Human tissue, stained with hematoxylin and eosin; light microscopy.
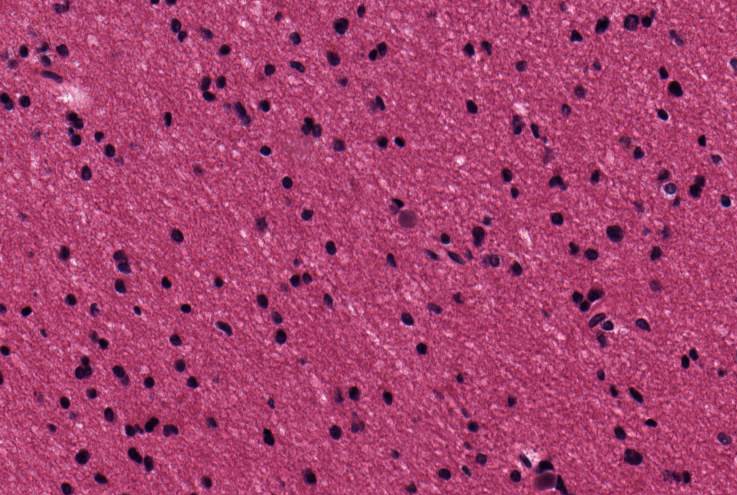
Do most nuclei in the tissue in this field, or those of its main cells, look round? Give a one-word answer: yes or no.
Yes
